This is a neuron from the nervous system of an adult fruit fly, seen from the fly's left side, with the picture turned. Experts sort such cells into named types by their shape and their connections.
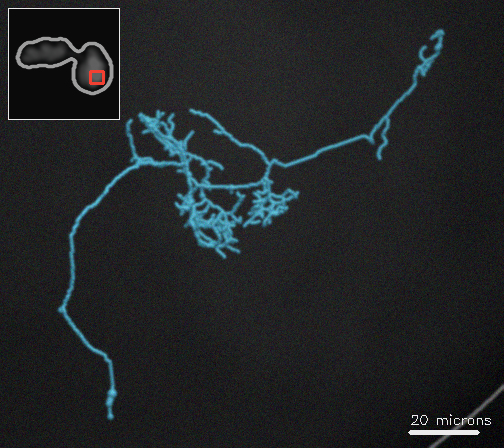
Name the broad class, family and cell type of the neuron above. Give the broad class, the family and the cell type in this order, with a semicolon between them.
central-brain intrinsic neuron; class CX; FC2C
